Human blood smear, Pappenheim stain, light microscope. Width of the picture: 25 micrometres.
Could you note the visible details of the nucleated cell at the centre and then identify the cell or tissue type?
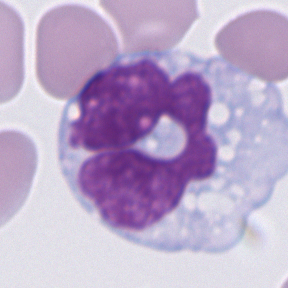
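A curved, lobed nucleus folds around a pale island of cytoplasm and lies toward the left side of the cell. It measures about 14 micrometres across. Many small clear vacuoles are scattered through the cytoplasm, and they are most numerous in its right part. The cell is a monocyte.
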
